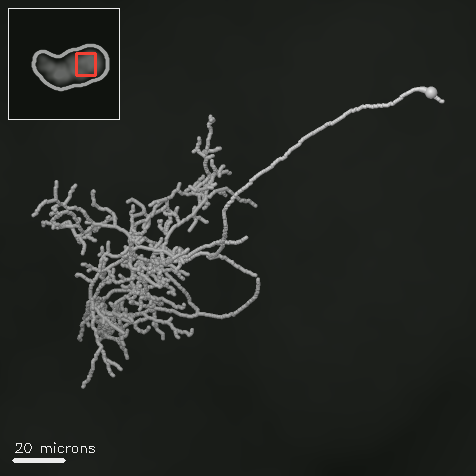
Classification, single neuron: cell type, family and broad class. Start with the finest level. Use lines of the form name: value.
cell type: PS029
family: hemilineage AOTUv1_ventral
broad class: central-brain intrinsic neuron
